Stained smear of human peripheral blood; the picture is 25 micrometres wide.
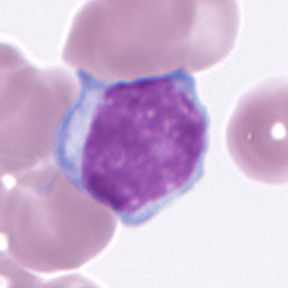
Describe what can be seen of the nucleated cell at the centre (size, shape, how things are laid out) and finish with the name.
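The cell is about 14 micrometres across, with an angular outline bearing small pointed tips at several corners. Its nucleus fills about 70% of the cell's area and lies off-centre toward the right, so the widest band of cytoplasm is on the left. The chromatin is dark purple and clumped, with paler patches between the clumps. The cytoplasm is pale blue, deepest blue along the outer edge of the cell. This is a typical lymphocyte.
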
